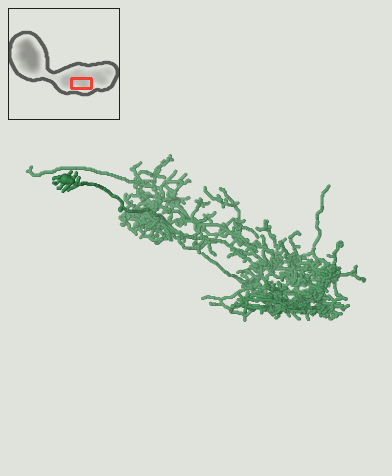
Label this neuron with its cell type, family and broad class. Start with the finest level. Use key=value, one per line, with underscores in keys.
cell_type=IN09A013
family=hemilineage 09A
broad_class=nerve-cord intrinsic neuron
